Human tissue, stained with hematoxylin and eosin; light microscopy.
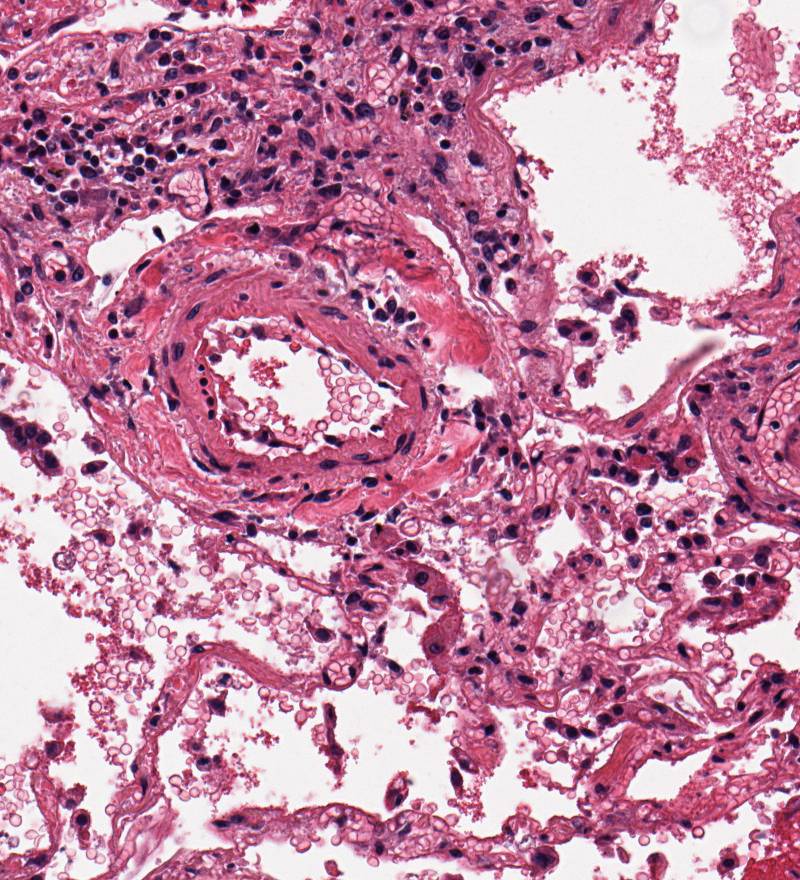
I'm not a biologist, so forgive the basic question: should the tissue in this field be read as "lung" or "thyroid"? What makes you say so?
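Lung. The lower half of the field is a meshwork of thin pink walls enclosing large open spaces.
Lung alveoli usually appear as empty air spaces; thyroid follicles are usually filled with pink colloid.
No glands are present anywhere in the field. Upper left, above the vessel, lies a dense cluster of small cells with round dark nuclei.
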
